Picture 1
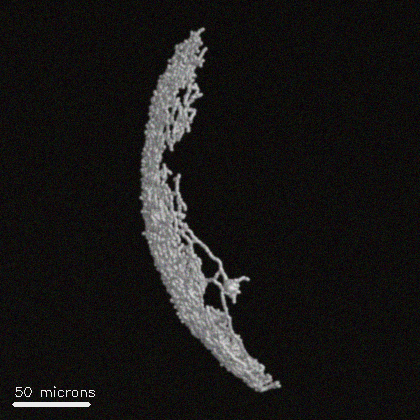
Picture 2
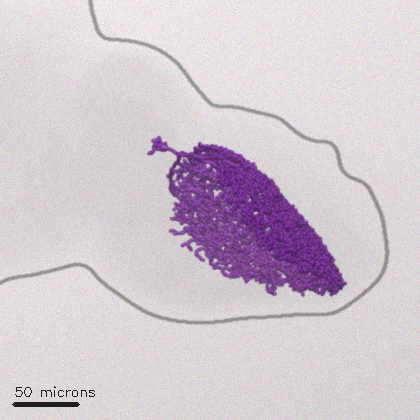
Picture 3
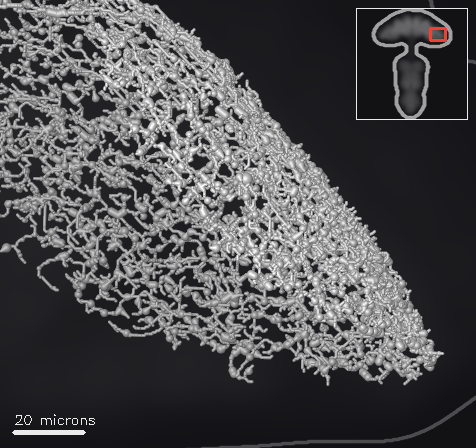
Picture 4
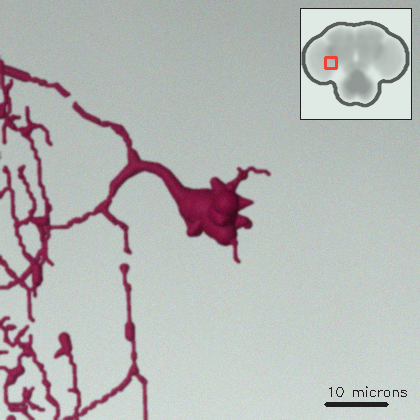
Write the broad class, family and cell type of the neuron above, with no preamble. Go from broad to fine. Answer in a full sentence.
An optic-lobe intrinsic neuron of the Cm family, type Cm31a.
